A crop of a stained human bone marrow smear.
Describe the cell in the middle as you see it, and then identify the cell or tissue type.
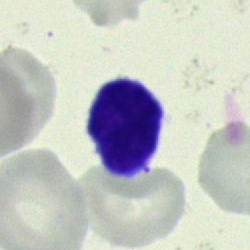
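First, the nucleus fills almost the whole cell. Second, its chromatin is dense and stains dark purple throughout. Third, no nucleoli are visible in the nucleus, and no granules are seen in the cell. Last, the name: lymphocyte.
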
